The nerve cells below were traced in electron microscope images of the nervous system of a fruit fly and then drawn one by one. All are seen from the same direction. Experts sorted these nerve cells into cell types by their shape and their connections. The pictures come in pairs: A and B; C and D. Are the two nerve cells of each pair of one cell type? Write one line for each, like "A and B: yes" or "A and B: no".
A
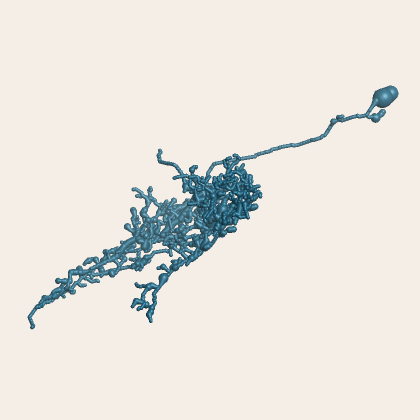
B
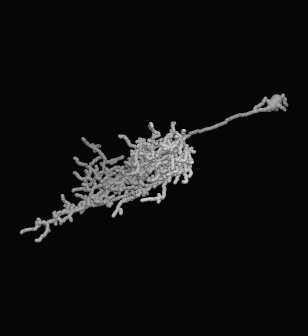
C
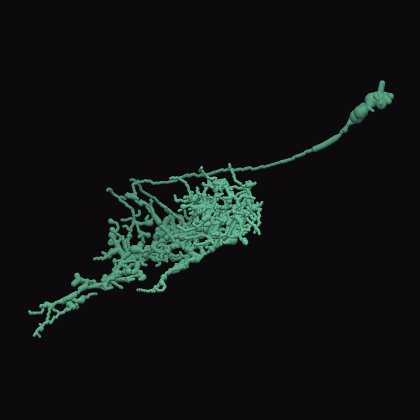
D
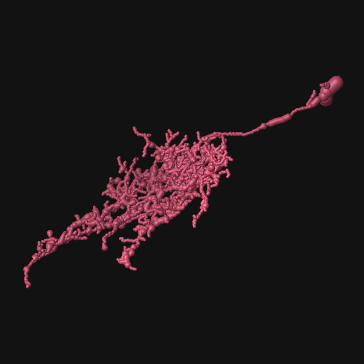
A and B: yes
C and D: yes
